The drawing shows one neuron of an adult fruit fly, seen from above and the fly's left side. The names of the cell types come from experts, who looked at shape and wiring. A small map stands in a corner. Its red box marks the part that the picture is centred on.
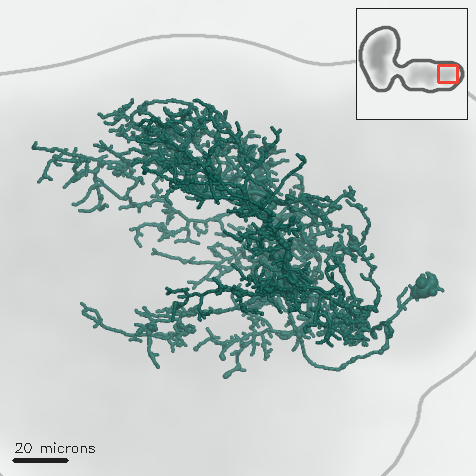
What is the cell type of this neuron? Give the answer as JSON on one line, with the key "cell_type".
{"cell_type": "IN13A005"}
